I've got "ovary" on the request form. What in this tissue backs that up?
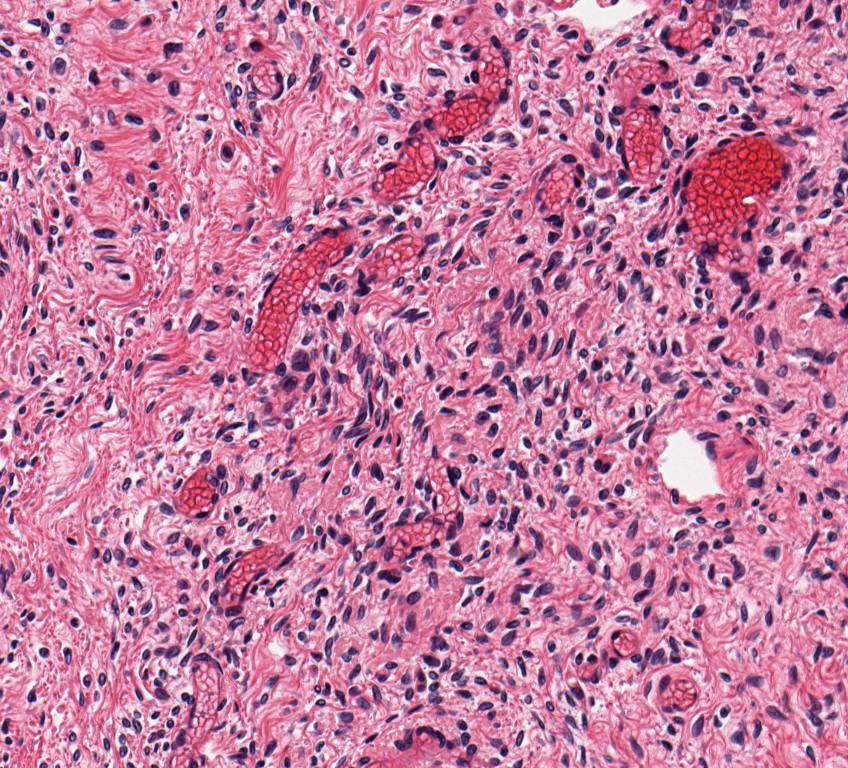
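The tissue is ovary.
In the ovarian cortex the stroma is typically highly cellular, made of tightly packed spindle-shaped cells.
This matches the field: a sheet of spindle-shaped cells set haphazardly in a fibrillary pink stroma, most crowded in the centre and right. The left edge is less cellular and carries more wavy collagen. Nuclei are mostly elongated to oval and dark. Numerous small vessels, packed with red blood cells, are scattered through the upper and central field.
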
